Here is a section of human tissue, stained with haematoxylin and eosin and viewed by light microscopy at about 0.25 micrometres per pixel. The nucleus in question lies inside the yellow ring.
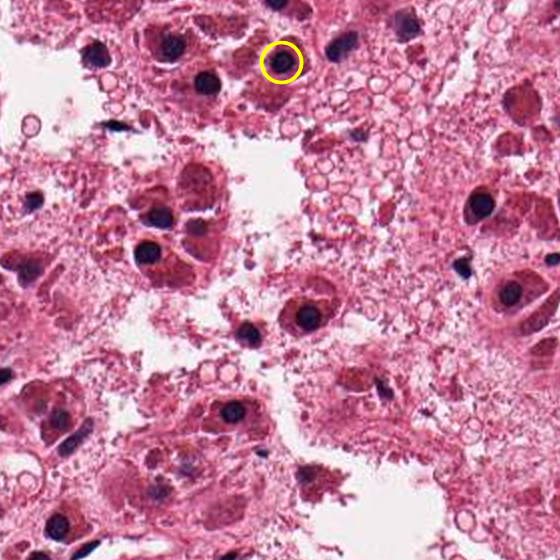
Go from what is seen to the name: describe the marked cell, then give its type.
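The nucleus is about the same size as the nuclei of the neighbouring cells. The cell lies in a loose group of similar pink cells, with a field of small clear round vacuoles just below and to the right of it. This is an adrenal cortical cell.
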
